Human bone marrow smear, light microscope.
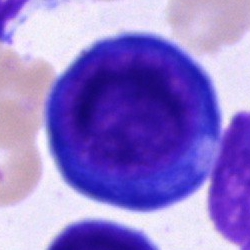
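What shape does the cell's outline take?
It is round.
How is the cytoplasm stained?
Deep blue, with a paler patch at the lower right of the cell.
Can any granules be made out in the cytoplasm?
No, none are visible.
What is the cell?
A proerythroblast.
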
